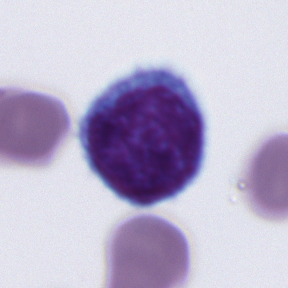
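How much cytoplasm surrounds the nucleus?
Only a thin rim.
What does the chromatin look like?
It is dark purple and coarsely clumped, and no nucleoli are visible in the nucleus.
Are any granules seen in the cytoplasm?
None are seen.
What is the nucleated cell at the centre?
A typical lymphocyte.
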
